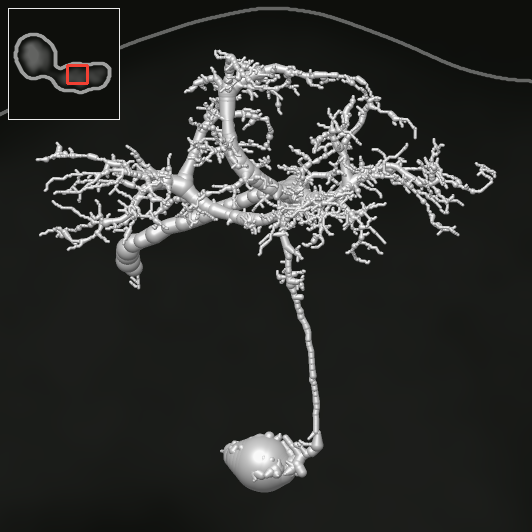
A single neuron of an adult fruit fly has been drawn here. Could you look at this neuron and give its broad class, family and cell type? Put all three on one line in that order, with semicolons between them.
motor neuron of the nerve cord; hemilineage 16B; b3 MN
